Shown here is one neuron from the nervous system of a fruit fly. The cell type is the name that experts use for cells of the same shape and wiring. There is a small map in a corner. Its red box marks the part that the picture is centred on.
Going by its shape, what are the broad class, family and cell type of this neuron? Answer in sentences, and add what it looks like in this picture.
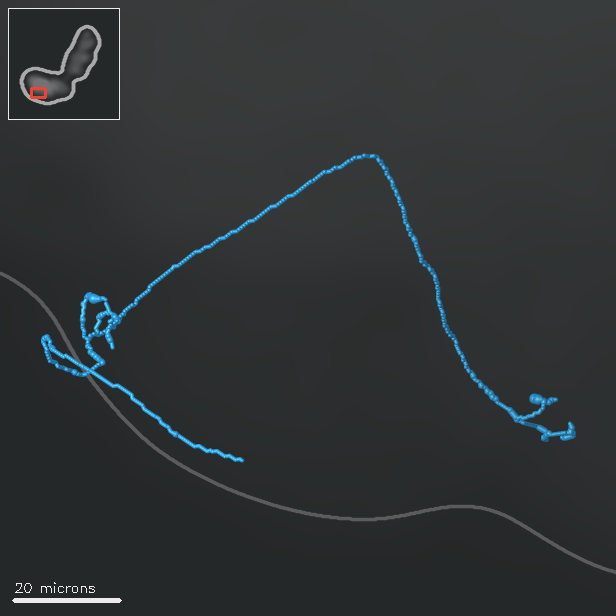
This is a sensory neuron entering the brain. Its family is called class olfactory. It is of cell type ORN_DA3. The drawing shows no cell body. From left to right in the picture it spans about 100 microns. It has a dozen or fewer branch ends.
